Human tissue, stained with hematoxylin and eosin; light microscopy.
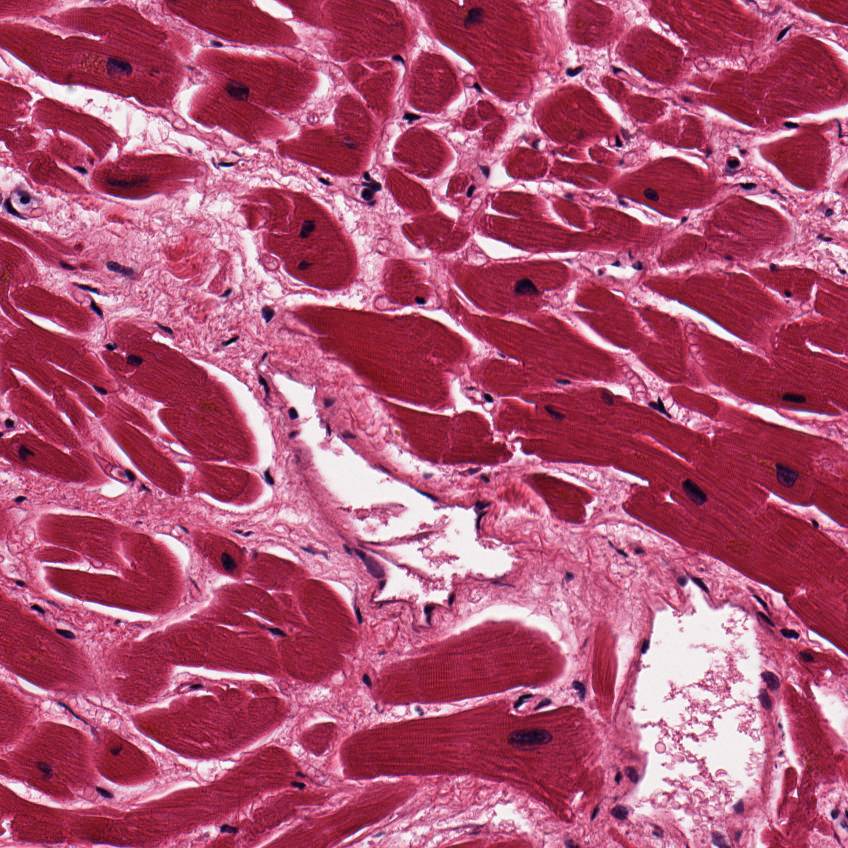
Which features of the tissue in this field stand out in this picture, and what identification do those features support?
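Muscle fibres show deep red, finely cross-striated cytoplasm and one oval central nucleus. Loose, pale pink fibrillar connective tissue widely separates groups of fibres, most broadly through the centre. Small dark elongated nuclei lie scattered in this stroma. The tissue is atrial appendage of the heart.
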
